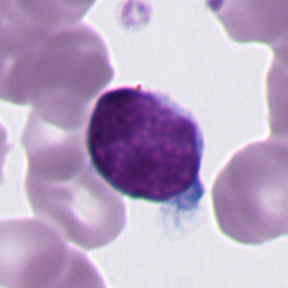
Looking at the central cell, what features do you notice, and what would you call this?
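Roughly oval, I'd say, with the long axis running from upper left to lower right. The nucleus seems to fill nearly the whole cell. Only a scant rim of pale blue cytoplasm shows, mainly along the right and lower right edge. And at the lower right, fine hair-like threads fray out from that cytoplasm. So this is a typical lymphocyte.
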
